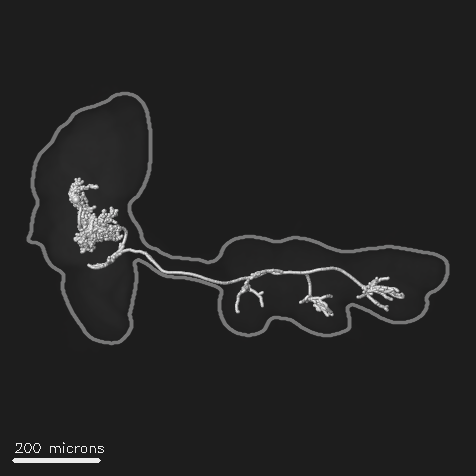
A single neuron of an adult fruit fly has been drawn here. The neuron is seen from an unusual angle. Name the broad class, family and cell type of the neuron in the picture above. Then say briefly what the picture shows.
Its broad class is descending neuron. Its family is DNg. It is of cell type DNg35. It reaches both the brain and the nerve cord, passing through the neck. The cell body can be seen on the left of the picture. From left to right in the picture it spans about 800 microns.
